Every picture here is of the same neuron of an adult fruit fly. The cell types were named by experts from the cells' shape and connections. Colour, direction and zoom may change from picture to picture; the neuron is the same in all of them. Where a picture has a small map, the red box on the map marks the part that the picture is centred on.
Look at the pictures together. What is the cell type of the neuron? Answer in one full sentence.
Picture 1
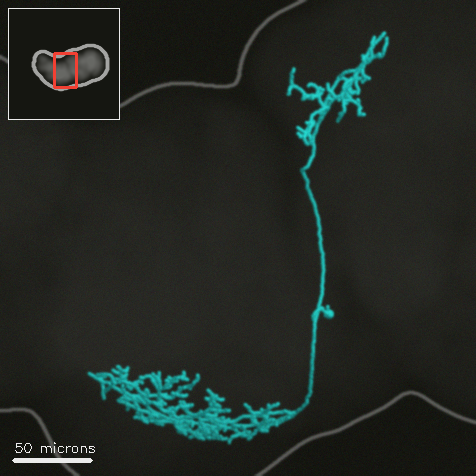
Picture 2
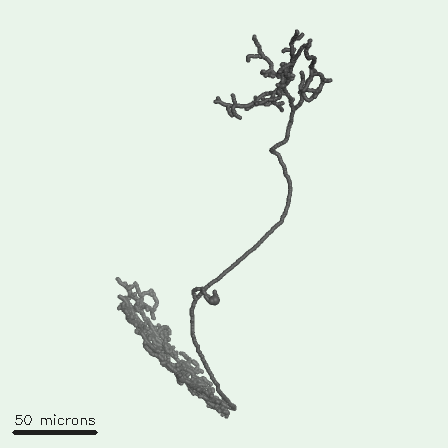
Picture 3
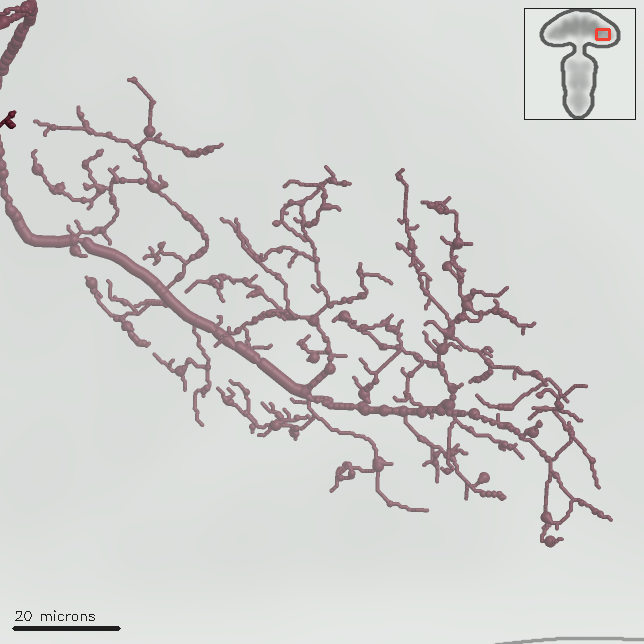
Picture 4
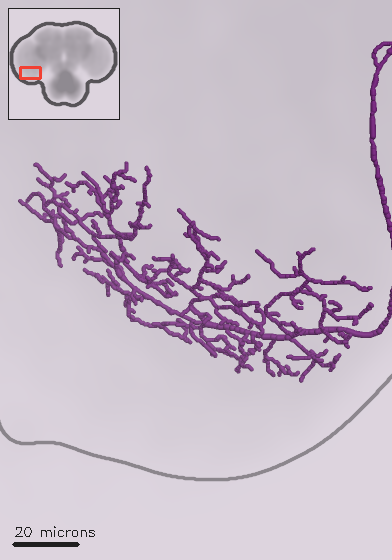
The neuron is typed under the name MeVP27.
